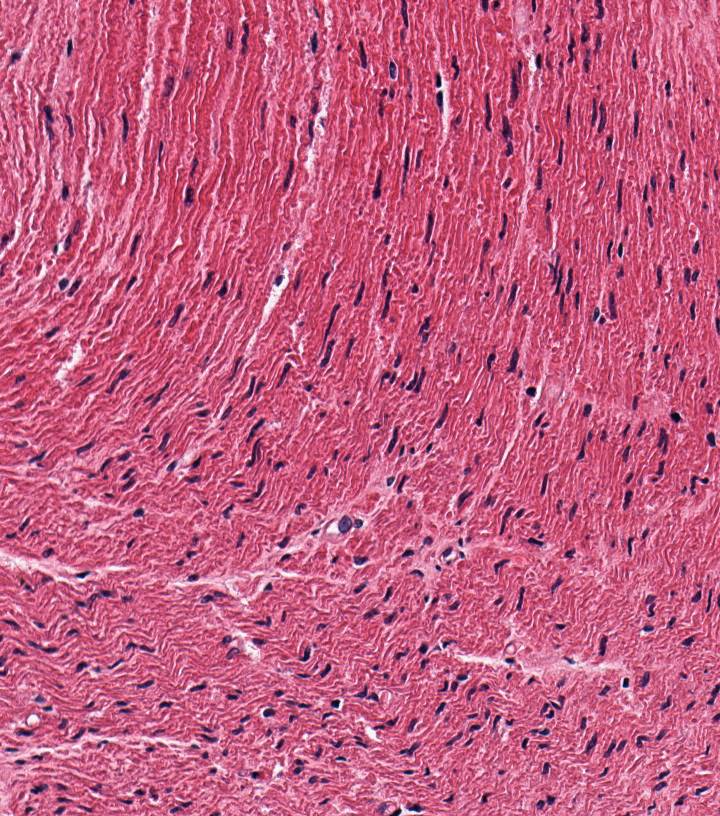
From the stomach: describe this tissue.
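Field entirely occupied by densely packed eosinophilic muscle fibres; no epithelium, glands or lumen. Fibre outlines wavy, undulating along their length. Thin pale connective tissue strands divide fibres into bundles, clearest across lower half. No fat cells anywhere.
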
